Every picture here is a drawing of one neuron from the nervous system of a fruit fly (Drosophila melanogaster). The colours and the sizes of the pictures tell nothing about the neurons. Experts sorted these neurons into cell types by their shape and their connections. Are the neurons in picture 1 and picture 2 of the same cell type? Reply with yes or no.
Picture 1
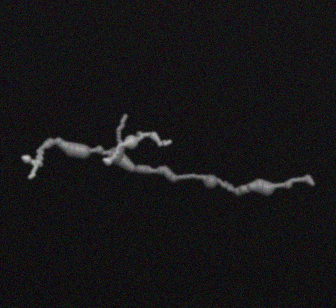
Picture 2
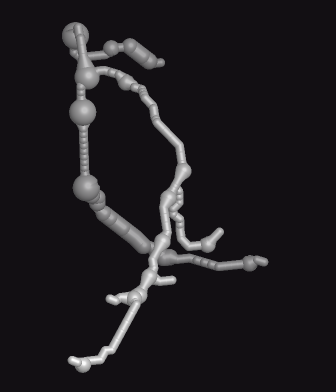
yes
